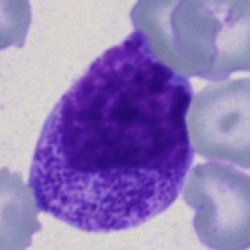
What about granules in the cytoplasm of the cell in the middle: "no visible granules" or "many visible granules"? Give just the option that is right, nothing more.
Many visible granules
